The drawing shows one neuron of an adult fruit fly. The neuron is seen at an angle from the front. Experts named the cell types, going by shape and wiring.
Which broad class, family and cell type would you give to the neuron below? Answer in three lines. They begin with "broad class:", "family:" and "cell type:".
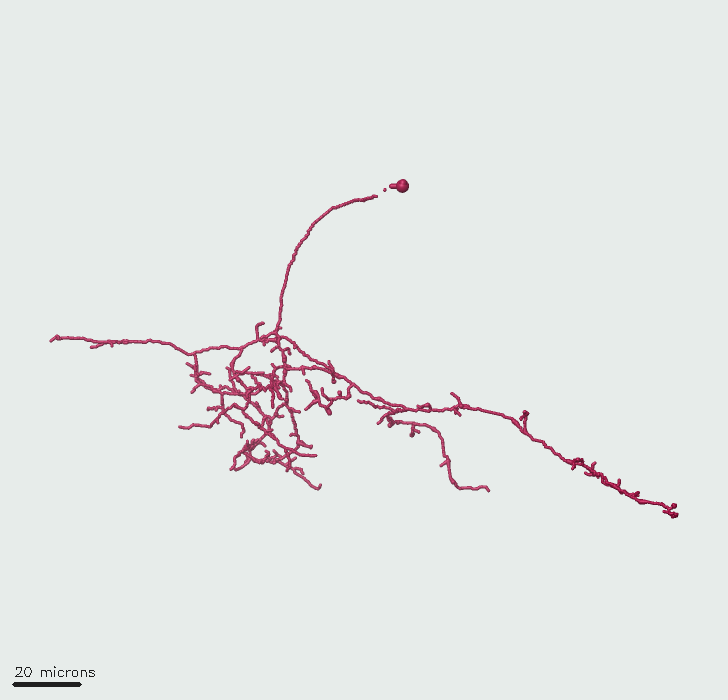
broad class: central-brain intrinsic neuron
family: hemilineage SMPp&v1_posterior
cell type: CB2500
